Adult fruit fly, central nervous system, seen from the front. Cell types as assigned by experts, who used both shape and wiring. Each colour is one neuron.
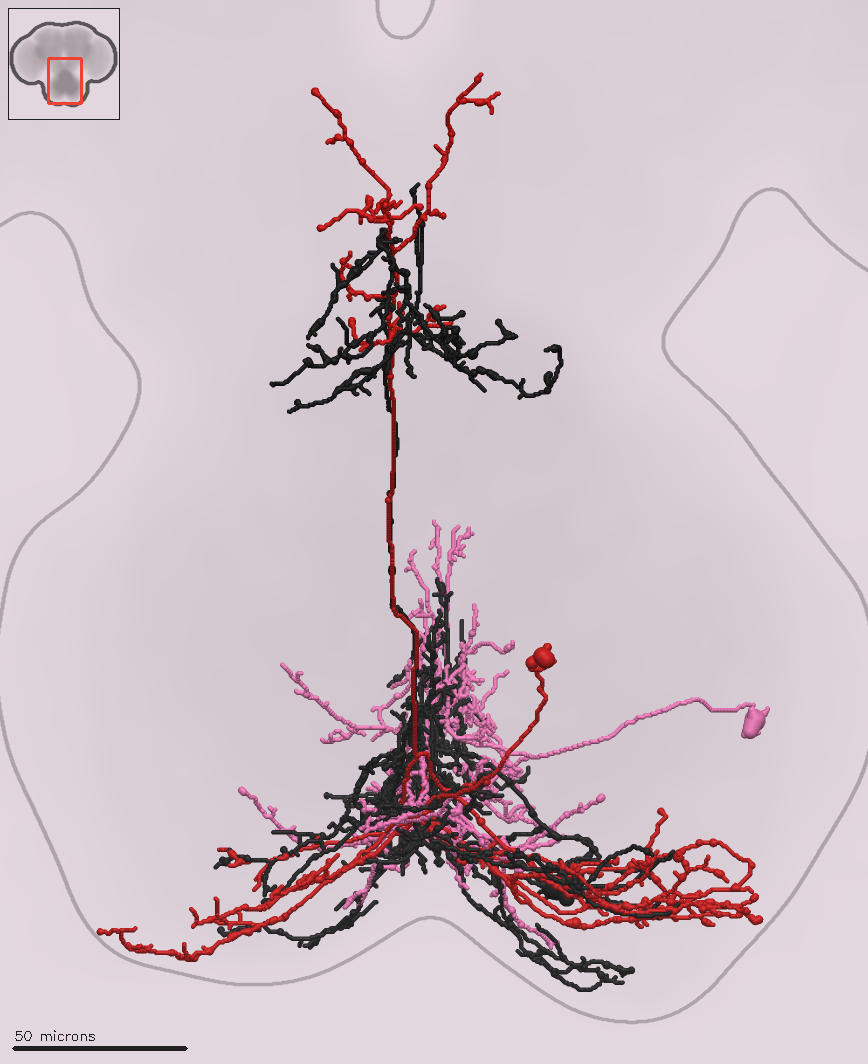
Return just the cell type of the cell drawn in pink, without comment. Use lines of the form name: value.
cell type: IN09B018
